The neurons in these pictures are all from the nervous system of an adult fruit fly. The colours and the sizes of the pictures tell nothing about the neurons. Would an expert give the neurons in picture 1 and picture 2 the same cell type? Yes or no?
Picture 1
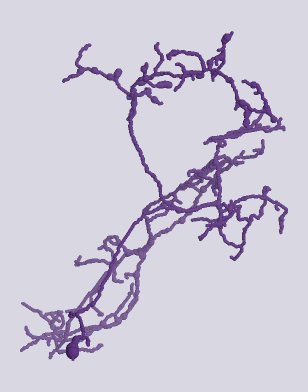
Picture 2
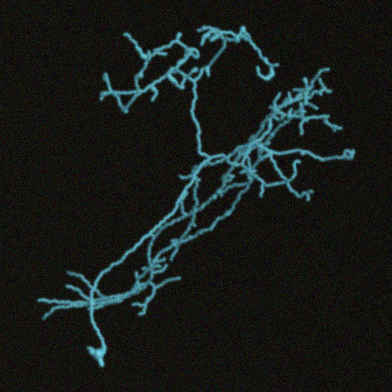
yes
